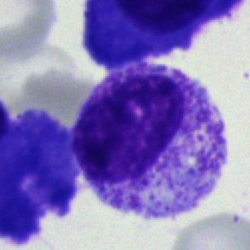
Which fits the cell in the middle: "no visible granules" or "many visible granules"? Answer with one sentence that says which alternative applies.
The cytoplasm of the cell carries many visible granules.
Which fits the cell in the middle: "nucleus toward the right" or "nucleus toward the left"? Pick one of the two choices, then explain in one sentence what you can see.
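Nucleus toward the left. The nucleus sits off-centre toward the upper left of the cell.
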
